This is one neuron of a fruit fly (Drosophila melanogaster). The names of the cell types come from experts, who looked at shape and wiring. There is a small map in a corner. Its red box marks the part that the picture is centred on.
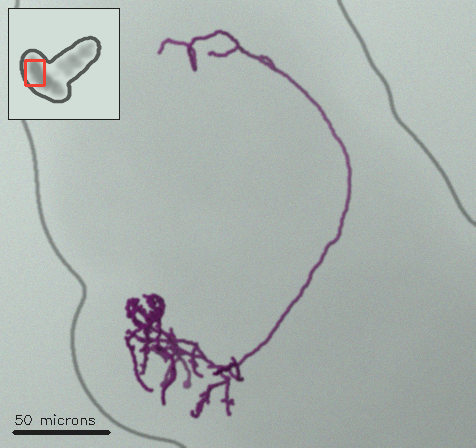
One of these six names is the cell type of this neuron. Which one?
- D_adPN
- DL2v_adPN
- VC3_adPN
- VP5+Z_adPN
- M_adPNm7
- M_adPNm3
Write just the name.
M_adPNm7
